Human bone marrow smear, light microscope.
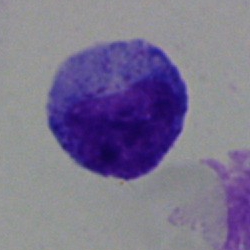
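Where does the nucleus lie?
It fills the lower part of the cell.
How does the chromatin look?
Dark purple and blotchy rather than smooth.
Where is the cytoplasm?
A blue cap across the top, paler than the nucleus.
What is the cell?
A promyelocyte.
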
